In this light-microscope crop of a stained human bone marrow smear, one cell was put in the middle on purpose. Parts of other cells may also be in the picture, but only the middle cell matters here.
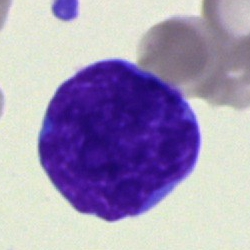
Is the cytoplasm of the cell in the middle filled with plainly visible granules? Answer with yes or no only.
No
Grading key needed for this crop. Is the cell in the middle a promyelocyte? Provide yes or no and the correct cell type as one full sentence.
No, the central cell is classed as a blast and not as a promyelocyte.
